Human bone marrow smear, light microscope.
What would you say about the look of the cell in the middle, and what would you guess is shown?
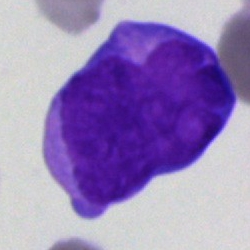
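There's a notch in the upper edge of the nucleus. The chromatin is dark purple, and its texture looks fine and mottled. I can't find any granules in the cytoplasm, nor any vacuoles. This one is a blast.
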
